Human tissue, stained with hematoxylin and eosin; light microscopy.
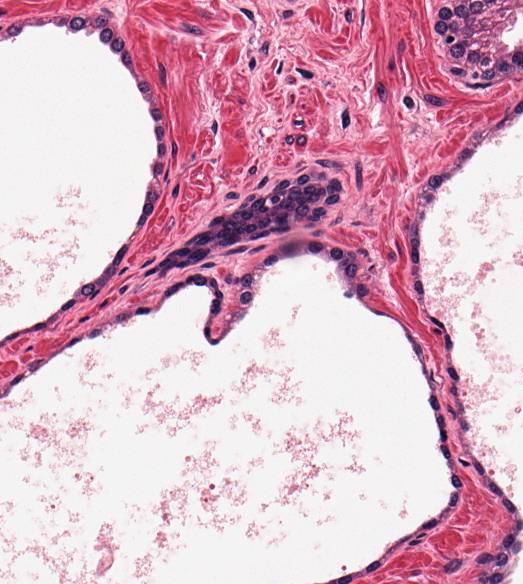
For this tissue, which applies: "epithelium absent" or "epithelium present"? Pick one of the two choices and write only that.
Epithelium present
